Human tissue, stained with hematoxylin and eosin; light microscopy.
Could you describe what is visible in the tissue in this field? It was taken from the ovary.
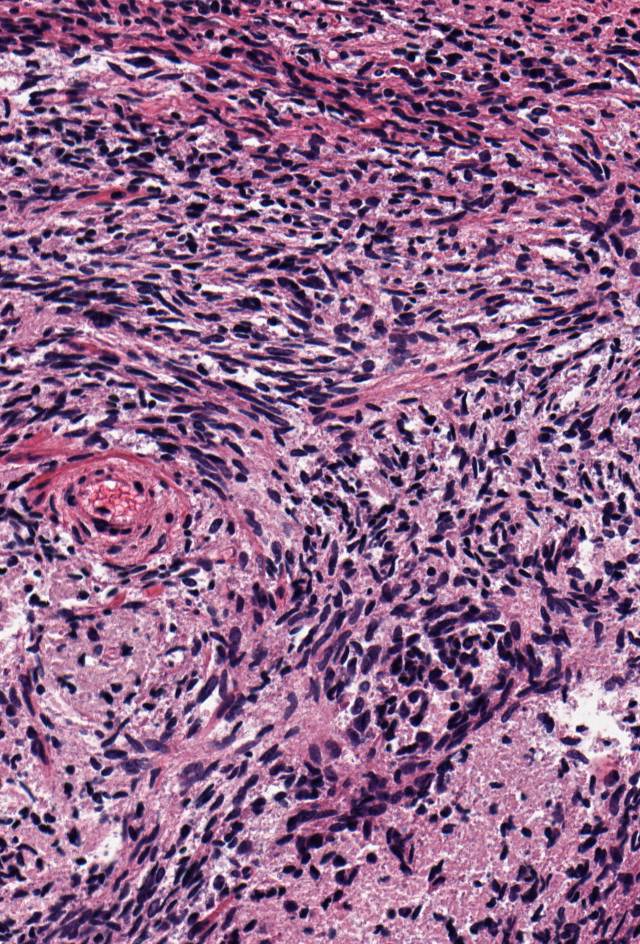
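Note the nuclei: elongated to ovoid and darkly hyperchromatic. Cell borders are indistinct, and the scant cytoplasm merges into the background. Densely cellular areas alternate with paler, less cellular fibrillary zones, a pattern most obvious in the lower part of the field. Between the cells lies a fine pink fibrillary matrix.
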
